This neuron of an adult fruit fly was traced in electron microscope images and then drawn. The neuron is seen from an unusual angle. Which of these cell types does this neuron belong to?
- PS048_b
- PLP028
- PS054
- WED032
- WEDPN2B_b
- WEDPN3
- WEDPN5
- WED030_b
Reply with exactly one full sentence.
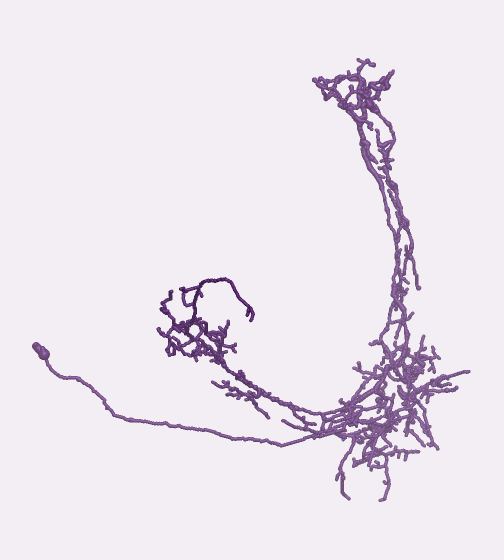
This particular neuron has the cell type WEDPN5.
